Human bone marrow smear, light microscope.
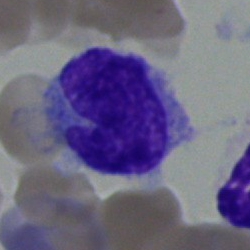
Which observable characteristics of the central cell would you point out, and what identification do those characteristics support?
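Cut into the left side of the nucleus is a notch. The nucleus fills most of the cell, leaving a modest rim of cytoplasm without clear vacuoles. The outer edge of the cell is irregular and frayed rather than smooth. Name: monocyte.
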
